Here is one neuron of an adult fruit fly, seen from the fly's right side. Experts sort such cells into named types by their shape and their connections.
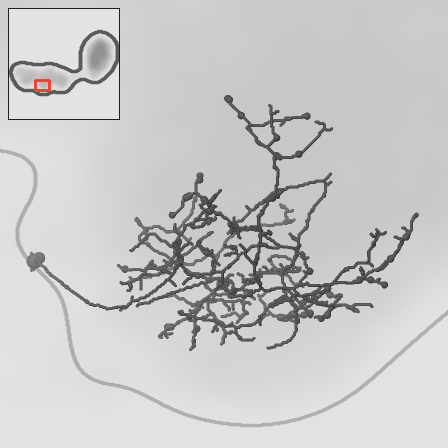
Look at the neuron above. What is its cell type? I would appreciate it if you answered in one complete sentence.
It is IN01B046_a that names the cell type of this neuron.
